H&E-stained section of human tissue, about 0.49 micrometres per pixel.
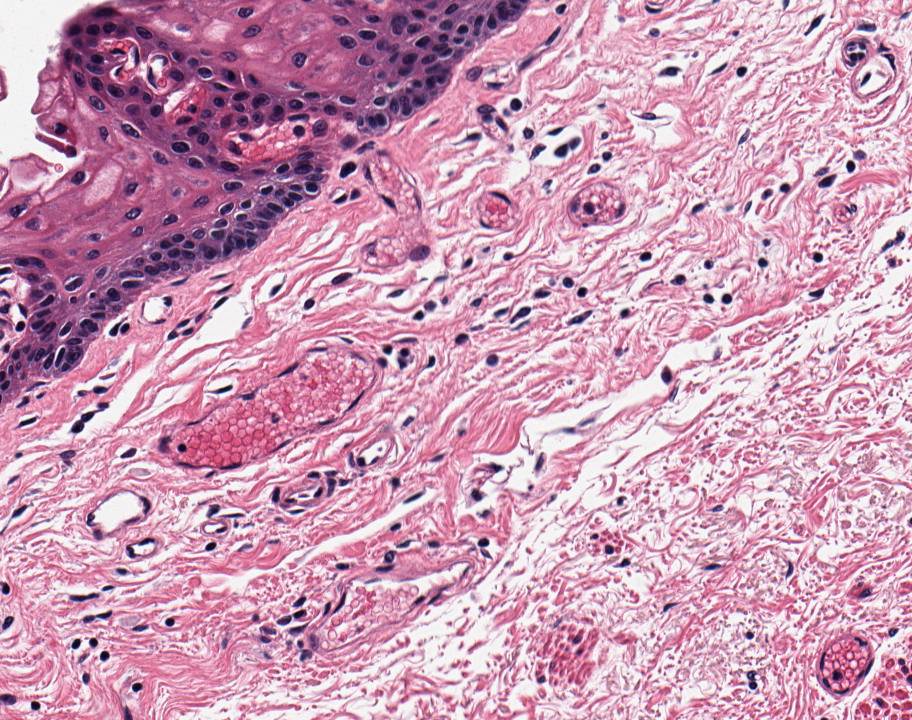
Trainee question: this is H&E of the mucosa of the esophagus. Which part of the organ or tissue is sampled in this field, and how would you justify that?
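Loose connective tissue fills most of this field, beneath a band of epithelium in the upper left corner. The epithelium is stratified squamous, its cells flattening toward the free surface, and its basal cells carry darker, more crowded nuclei. The stroma is made of wavy pink collagen bundles with scattered spindle-shaped nuclei.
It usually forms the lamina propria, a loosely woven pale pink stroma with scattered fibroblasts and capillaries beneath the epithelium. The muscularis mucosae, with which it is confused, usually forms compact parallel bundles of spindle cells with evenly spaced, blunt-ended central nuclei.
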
